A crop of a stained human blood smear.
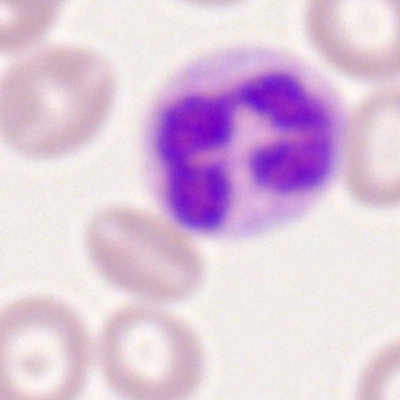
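Segmented neutrophil, the central cell of a stained blood smear. Its nucleus is divided into several lobes, arranged in a ring around a pale central area. The chromatin is dark purple and densely clumped, and the cytoplasm is pale pinkish-lilac.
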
